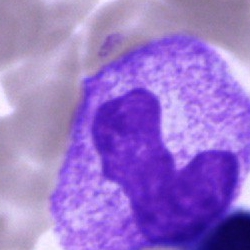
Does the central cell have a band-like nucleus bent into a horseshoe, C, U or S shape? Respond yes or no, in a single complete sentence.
Yes, the nucleus of this cell is drawn out into a curved band without separate lobes.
